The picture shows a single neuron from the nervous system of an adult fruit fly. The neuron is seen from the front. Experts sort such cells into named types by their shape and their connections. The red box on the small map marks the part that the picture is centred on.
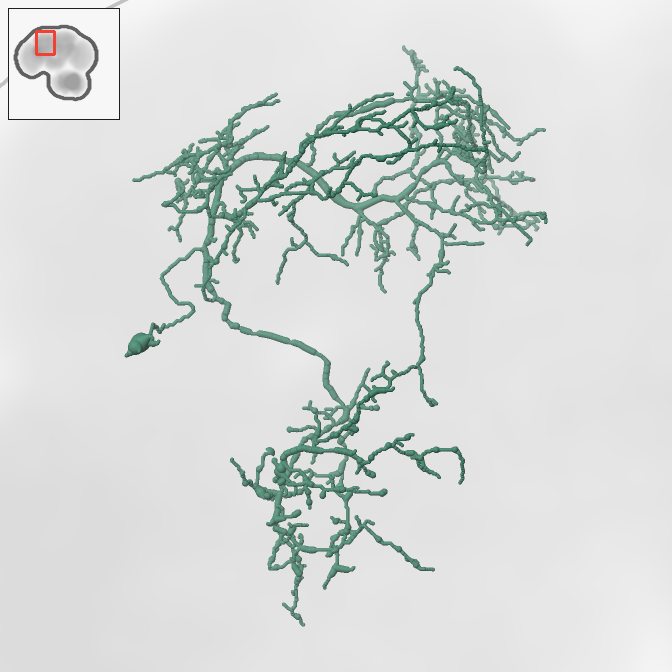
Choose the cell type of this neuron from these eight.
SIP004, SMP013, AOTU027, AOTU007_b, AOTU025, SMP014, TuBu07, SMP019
SIP004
